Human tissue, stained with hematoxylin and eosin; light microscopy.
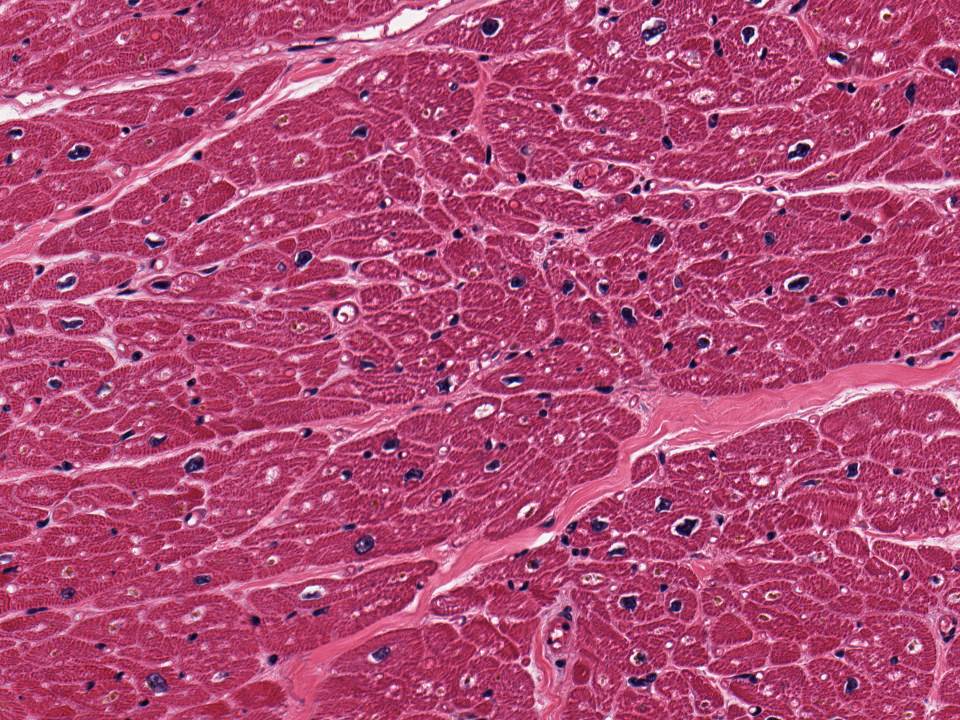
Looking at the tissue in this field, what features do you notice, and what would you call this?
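You'll see the muscle fibres mostly cut across or obliquely, so they show as tightly packed polygonal profiles with thin pale septa between them. Their cytoplasm is deep pink with a fine fibrillar texture. Around many fibre nuclei there's a pale clear zone holding fine yellow-brown granules, and small dark elongated nuclei sit in the narrow gaps between fibres. This is the left ventricle of the heart.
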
